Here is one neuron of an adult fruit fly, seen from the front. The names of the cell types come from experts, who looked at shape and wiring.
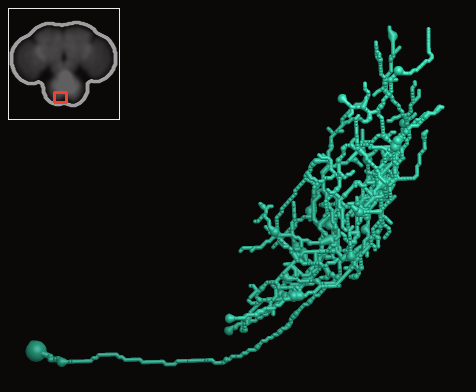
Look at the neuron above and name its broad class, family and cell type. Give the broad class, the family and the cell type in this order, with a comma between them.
nerve-cord intrinsic neuron, hemilineage 01B, IN01B065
